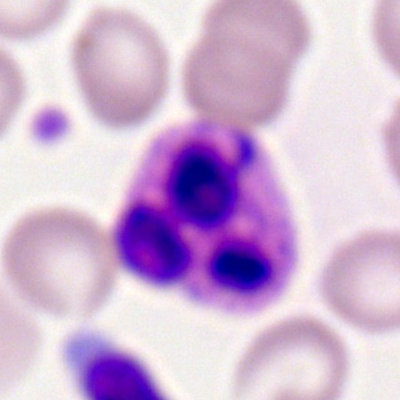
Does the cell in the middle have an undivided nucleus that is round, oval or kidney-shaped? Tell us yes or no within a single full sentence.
No, in this cell the nucleus is split into separate segments.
